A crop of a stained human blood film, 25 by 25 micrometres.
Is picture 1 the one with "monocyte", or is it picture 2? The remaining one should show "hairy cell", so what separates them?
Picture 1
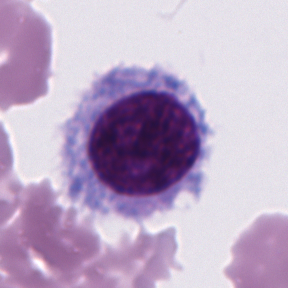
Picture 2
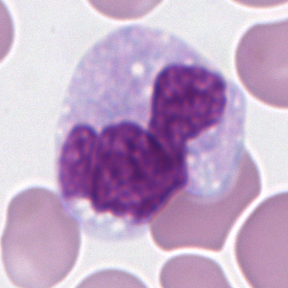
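Hairy cell in picture 1, monocyte in picture 2. The hairy cell is about 14 micrometres across, with a round nucleus about 9 micrometres across taking up about 50% of its area, and its pale blue cytoplasm forms a rim around the nucleus on every side.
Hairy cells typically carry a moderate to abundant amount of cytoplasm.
Over in the monocyte, the cytoplasm is abundant relative to the nucleus and pale grey-blue, inside a smooth, oval outline.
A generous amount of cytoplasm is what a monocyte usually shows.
Granules set them apart: the hairy cell has no reddish-purple granules, whereas the monocyte holds fine, dust-like pinkish-purple ones.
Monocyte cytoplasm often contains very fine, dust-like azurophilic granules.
The monocyte also has several small clear vacuoles in its cytoplasm. In the hairy cell the chromatin is dark purple and clumped, with paler patches between the clumps. Neither cell shows a distinct nucleolus.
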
